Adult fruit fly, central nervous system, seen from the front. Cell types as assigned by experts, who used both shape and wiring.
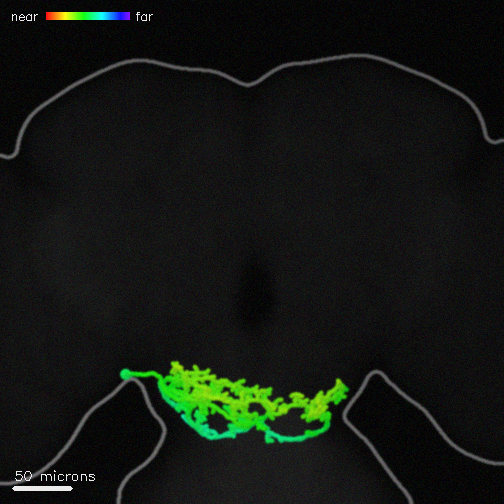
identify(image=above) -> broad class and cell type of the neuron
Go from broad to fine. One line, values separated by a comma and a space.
central-brain intrinsic neuron, GNG472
